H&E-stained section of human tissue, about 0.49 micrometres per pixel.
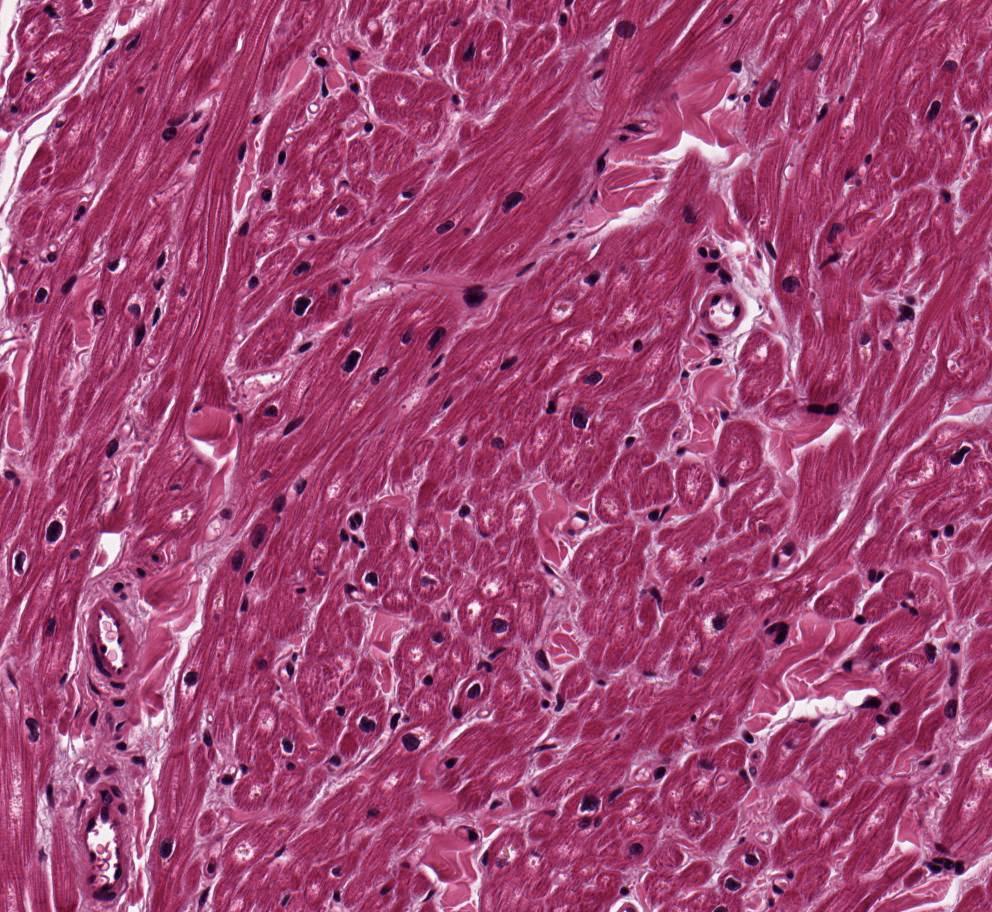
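Atrial appendage of the heart. Where the fibres are cut lengthwise, I see them branch and join one another rather than run as separate parallel cylinders. In the fibres cut across, the nucleus often sits in a small pale clear zone. Near the lower left edge there are small vessels holding red blood cells. And no fat cells, anywhere in the field.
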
